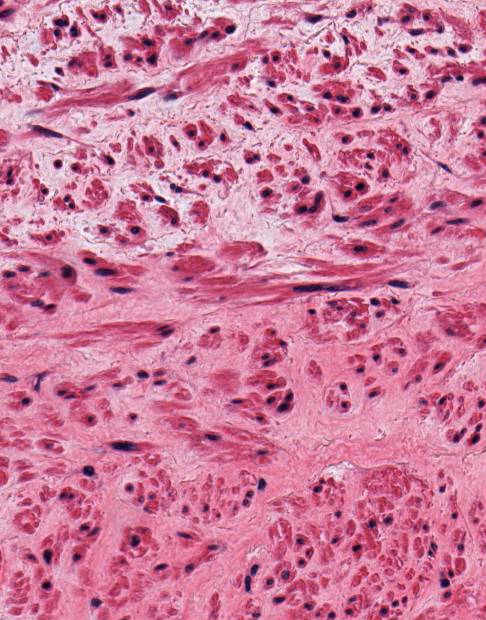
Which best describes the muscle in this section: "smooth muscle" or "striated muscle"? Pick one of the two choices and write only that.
Smooth muscle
